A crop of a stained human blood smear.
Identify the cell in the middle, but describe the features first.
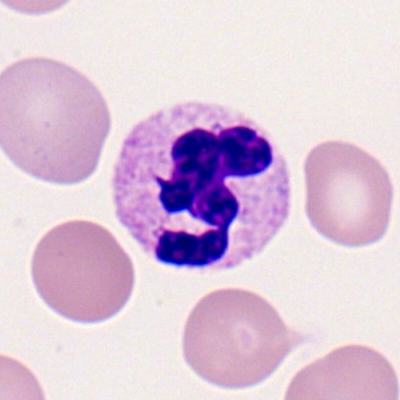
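Outline: round and smooth. Nucleus: the left-hand lobe ends in a small pointed tip, and no nucleoli are visible. Cytoplasm: filled with fine, small lilac granules. The cell in the middle is a segmented neutrophil.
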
